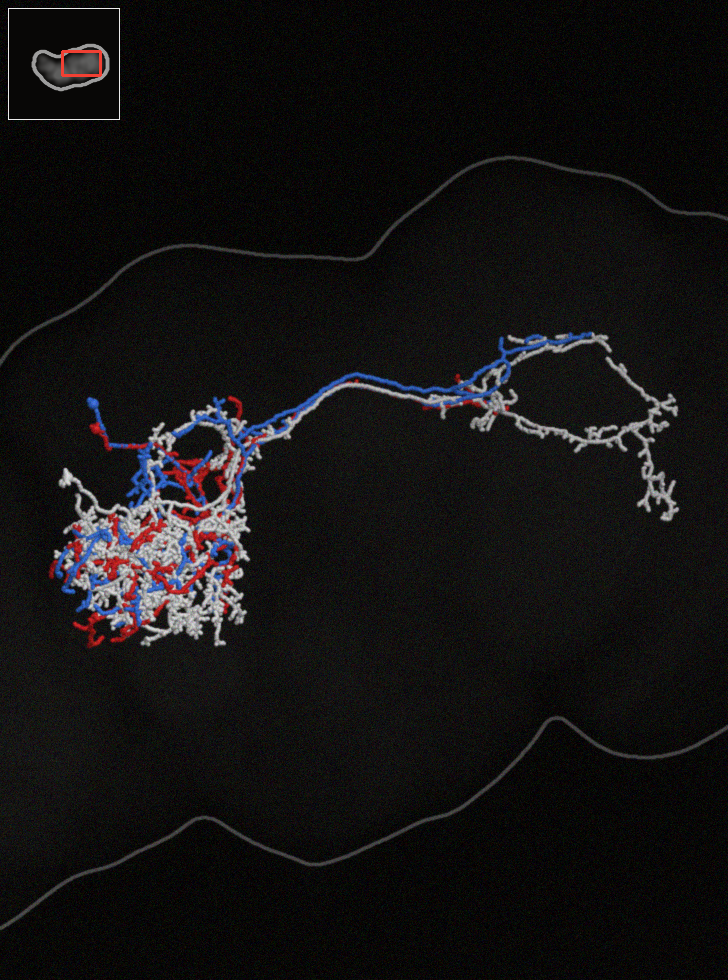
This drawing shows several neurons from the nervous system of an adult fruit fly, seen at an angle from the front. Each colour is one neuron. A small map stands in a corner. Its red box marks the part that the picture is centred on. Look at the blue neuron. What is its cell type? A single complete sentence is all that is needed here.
A cell of type AVLP067 is what this neuron is.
